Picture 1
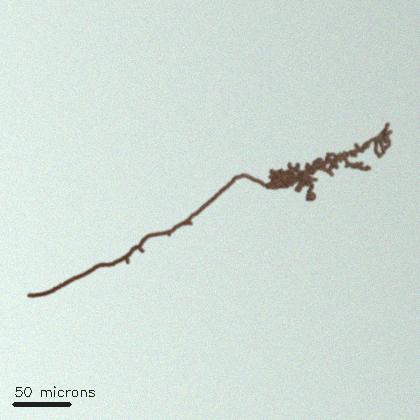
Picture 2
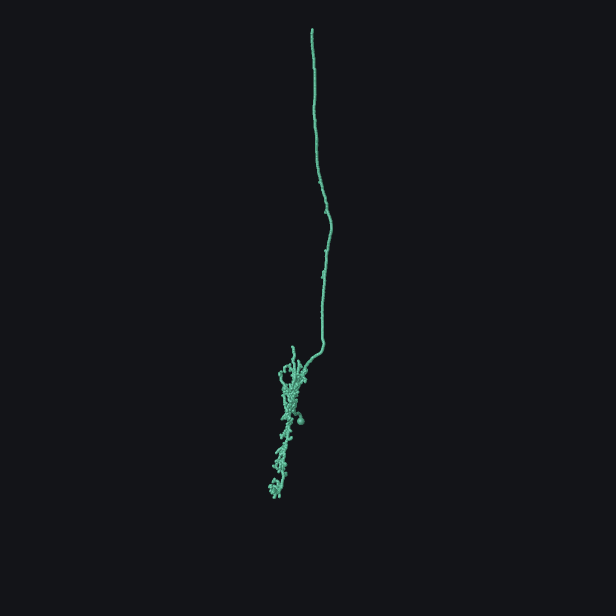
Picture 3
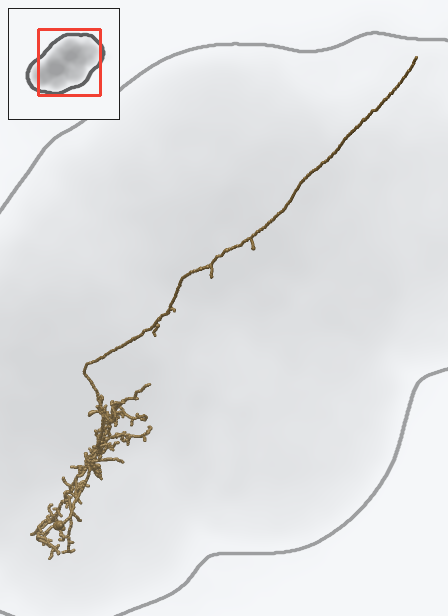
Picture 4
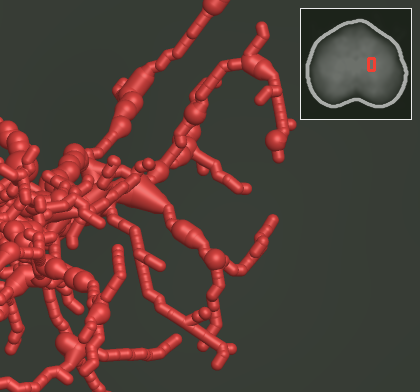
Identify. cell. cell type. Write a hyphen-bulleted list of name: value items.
- cell type: AN10B034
